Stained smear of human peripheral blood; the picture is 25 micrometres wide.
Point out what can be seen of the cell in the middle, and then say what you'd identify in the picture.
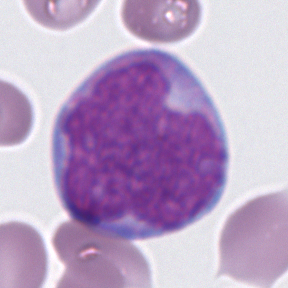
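A notch cuts into the nucleus's upper right edge; the nucleus fills about 80% of the cell's area. Its chromatin is fine and evenly granular, without dense clumps. Cytoplasm forms a thin rim around most of the nucleus, with a paler, almost colourless patch lying in the notch. This is an atypical promyelocyte.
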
